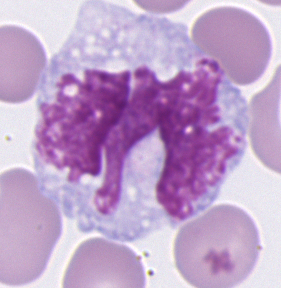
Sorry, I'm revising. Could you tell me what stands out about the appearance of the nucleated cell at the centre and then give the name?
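Outline irregular, with a slightly ruffled edge. The nucleus is folded into two broad lobes joined near the top. The notch between the lobes opens downward and is filled with cytoplasm. Cytoplasm abundant and pale blue-grey. The cell is a monocyte.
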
